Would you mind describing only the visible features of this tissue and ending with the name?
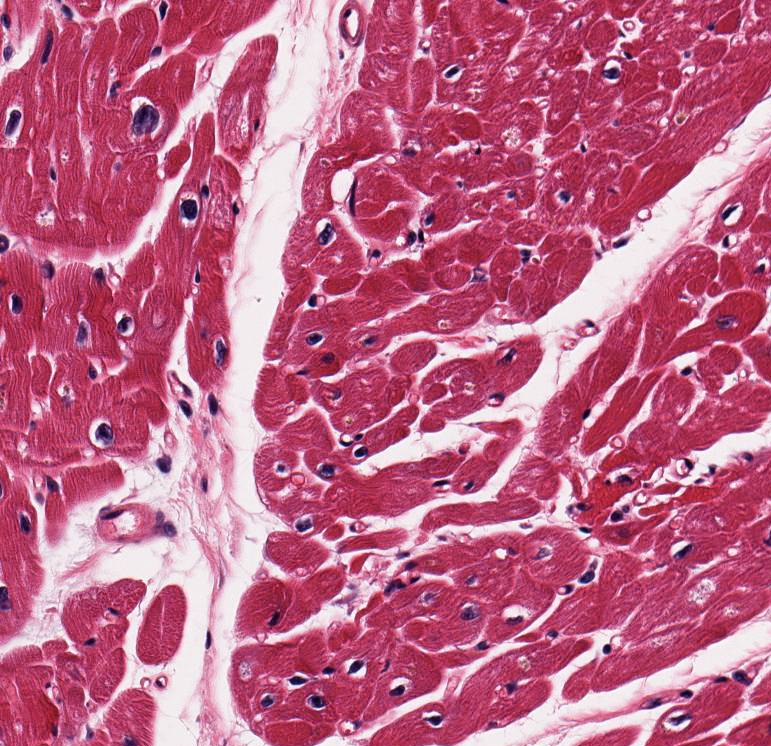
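Muscle fibres, cut in mixed planes, show many rounded or oval profiles at right. Many central nuclei have a pale clear halo, some with fine yellow-brown granules beside them. Small dark elongated interstitial and capillary nuclei lie between fibres. This is left ventricle of the heart.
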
